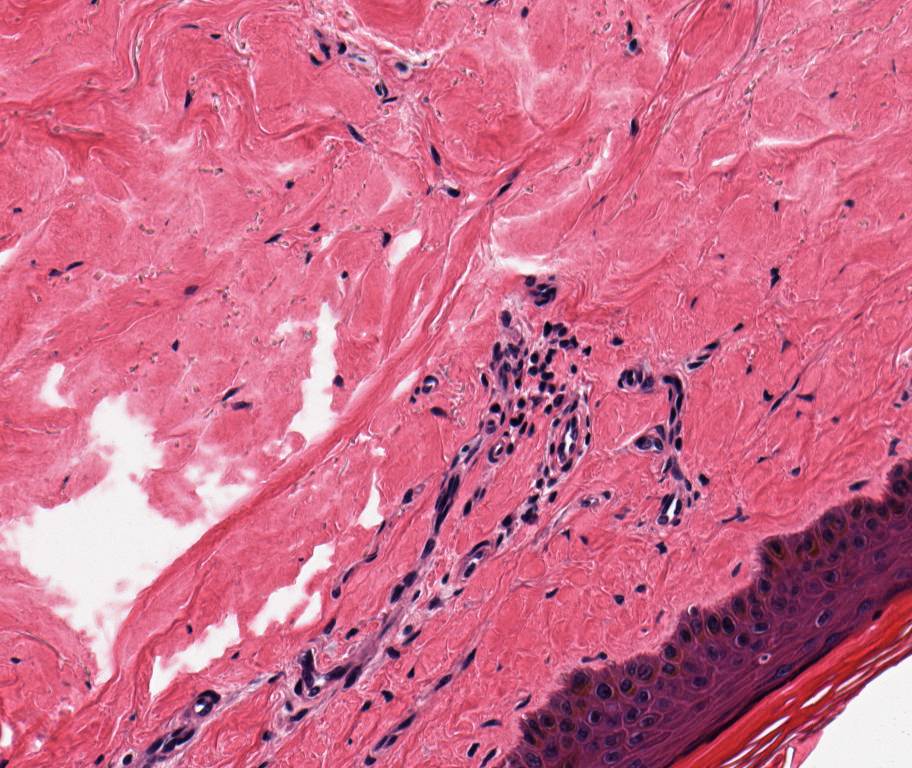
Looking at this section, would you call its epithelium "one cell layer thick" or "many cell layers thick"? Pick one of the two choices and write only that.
Many cell layers thick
